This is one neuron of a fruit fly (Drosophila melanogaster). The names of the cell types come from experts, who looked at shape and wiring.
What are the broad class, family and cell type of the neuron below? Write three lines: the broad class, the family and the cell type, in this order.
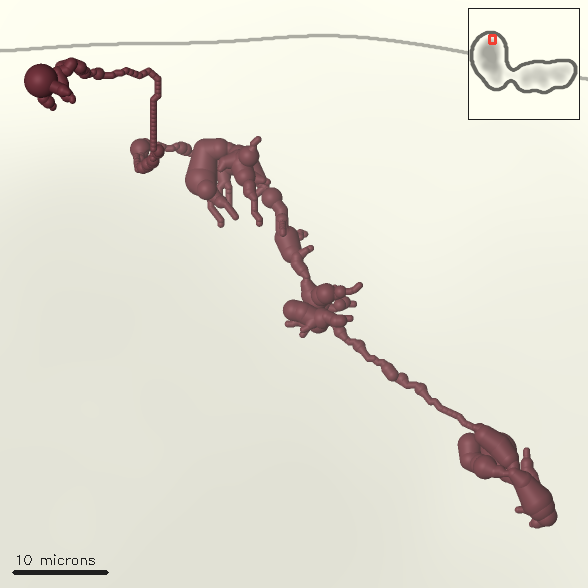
optic-lobe intrinsic neuron
Mi
Mi1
